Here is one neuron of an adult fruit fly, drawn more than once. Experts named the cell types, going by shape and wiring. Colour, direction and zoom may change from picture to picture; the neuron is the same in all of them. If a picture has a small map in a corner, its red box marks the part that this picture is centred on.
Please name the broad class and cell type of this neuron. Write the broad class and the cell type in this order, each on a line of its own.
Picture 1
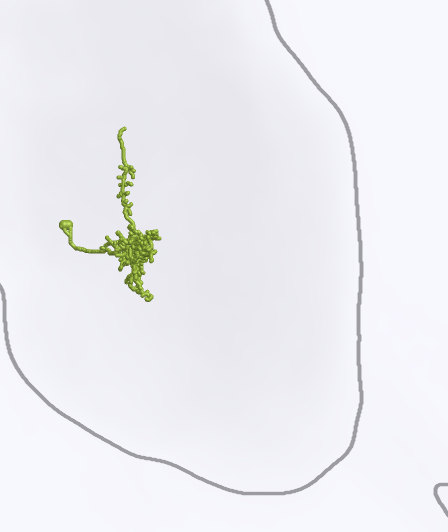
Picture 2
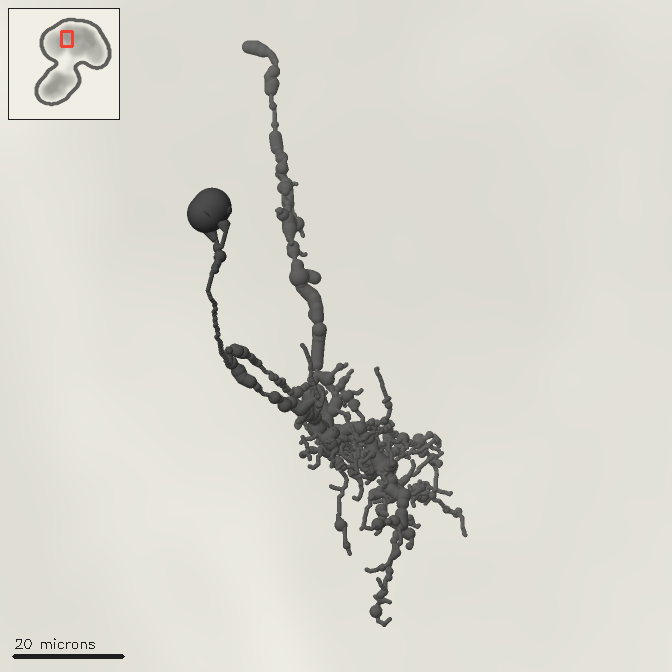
central-brain intrinsic neuron
WED063_b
